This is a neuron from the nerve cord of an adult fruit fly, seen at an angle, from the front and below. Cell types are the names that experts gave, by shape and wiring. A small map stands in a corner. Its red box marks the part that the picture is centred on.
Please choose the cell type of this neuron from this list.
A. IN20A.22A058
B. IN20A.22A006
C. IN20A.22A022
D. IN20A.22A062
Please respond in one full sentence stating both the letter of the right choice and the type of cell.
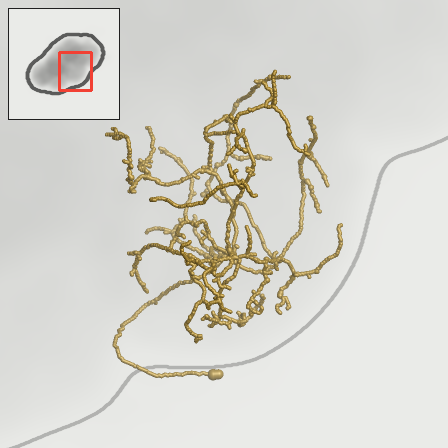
For the neuron, the cell type is IN20A.22A022, which is option C.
